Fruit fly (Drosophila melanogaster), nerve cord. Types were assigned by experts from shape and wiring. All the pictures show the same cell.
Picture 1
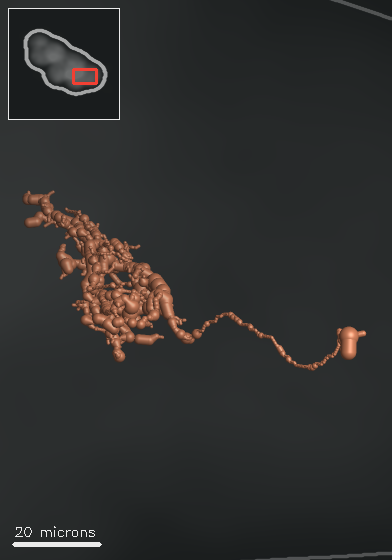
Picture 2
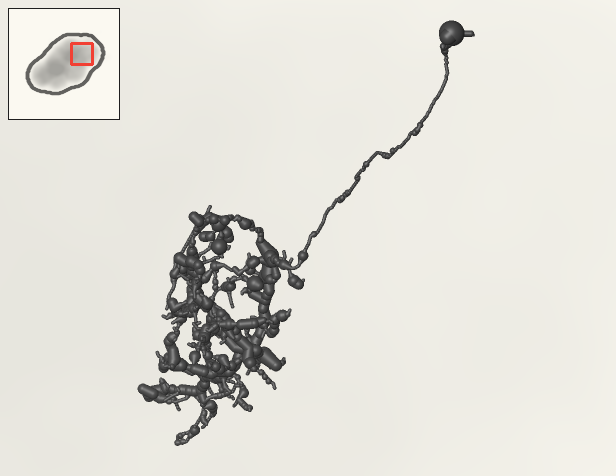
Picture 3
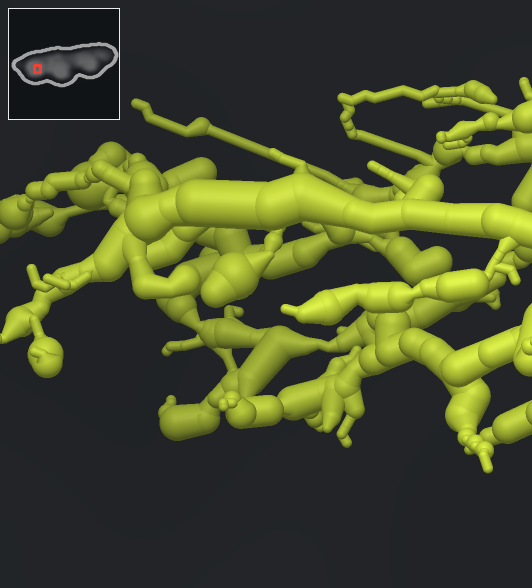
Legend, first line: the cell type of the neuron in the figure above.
IN09A018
